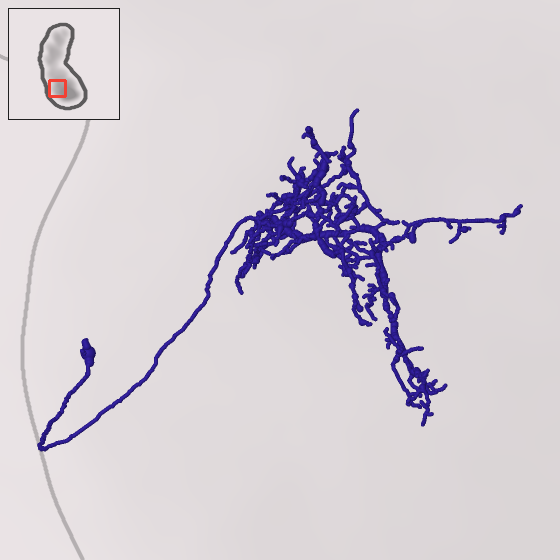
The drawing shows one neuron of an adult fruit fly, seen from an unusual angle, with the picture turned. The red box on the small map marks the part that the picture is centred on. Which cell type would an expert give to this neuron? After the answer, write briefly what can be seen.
Its cell type is AMMC037. It is a central-brain intrinsic neuron. The picture shows dozens of branch ends. As drawn here it is wider than it is tall.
